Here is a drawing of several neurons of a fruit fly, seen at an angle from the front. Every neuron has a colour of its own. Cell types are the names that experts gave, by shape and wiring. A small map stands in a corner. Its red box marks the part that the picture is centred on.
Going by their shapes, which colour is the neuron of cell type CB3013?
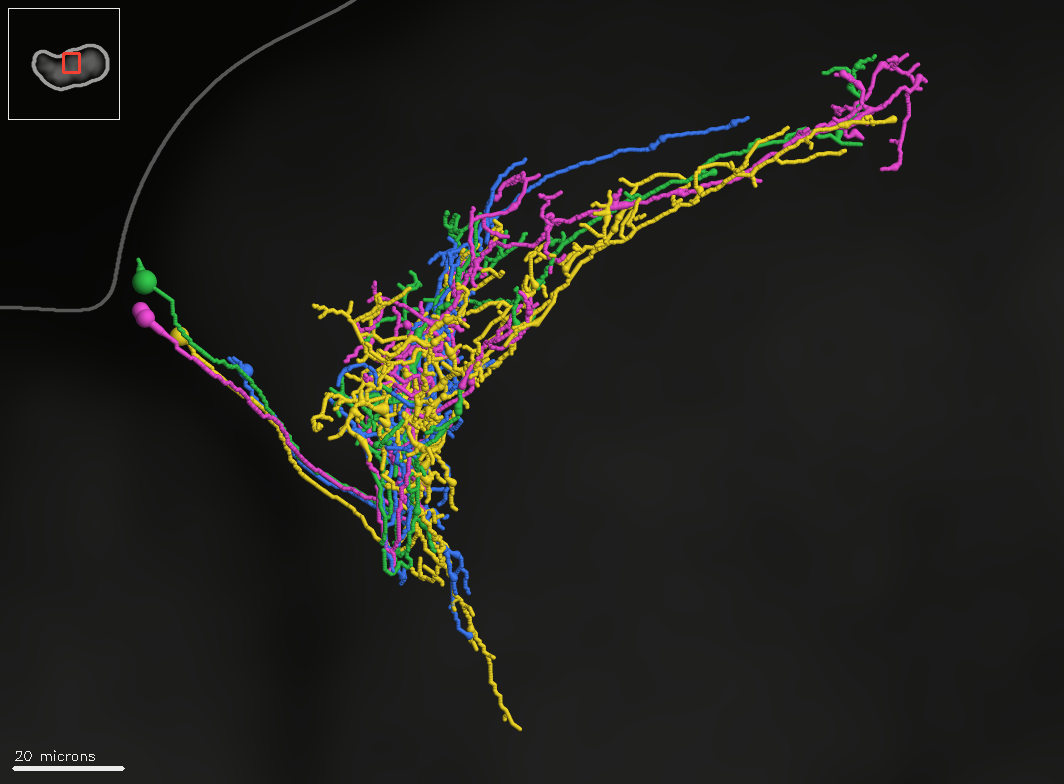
blue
